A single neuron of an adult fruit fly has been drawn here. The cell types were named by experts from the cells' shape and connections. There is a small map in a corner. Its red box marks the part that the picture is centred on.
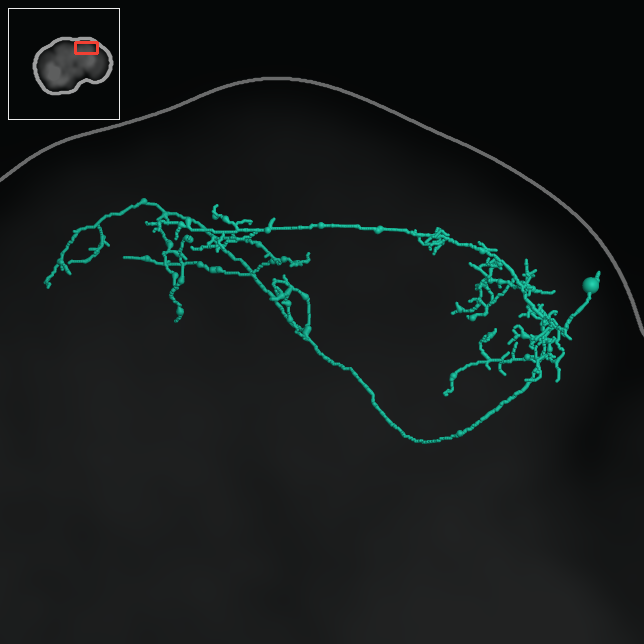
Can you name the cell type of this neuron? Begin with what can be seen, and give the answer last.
The cell body can be seen on the right of the picture. Dozens of branch ends can be seen. Its broad class is central-brain intrinsic neuron. The cell type is SLP129_c.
